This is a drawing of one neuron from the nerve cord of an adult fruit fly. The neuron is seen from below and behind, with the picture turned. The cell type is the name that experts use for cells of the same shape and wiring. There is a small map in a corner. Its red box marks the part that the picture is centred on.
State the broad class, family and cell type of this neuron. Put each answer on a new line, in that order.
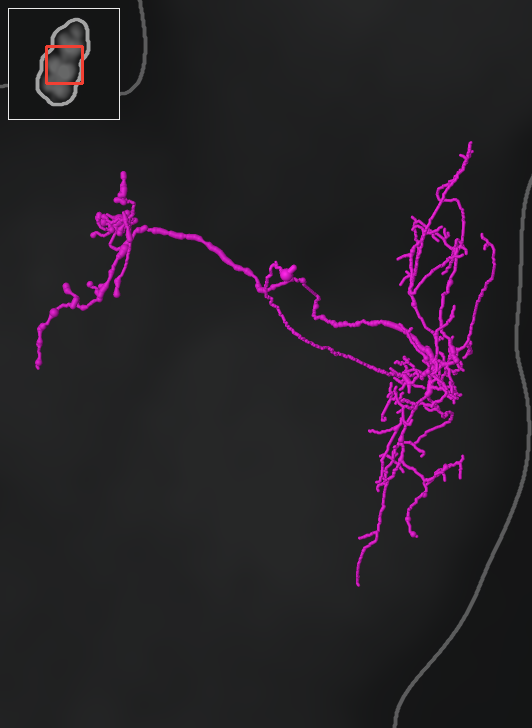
nerve-cord intrinsic neuron
hemilineage 06A
IN06A040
